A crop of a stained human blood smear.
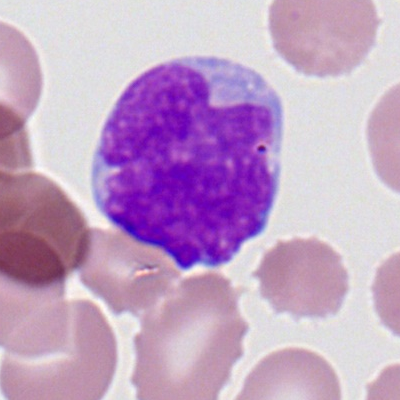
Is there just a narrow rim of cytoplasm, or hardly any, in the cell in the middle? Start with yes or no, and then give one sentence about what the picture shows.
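Yes. The cytoplasm is a scant, pale blue rim around the nucleus.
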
